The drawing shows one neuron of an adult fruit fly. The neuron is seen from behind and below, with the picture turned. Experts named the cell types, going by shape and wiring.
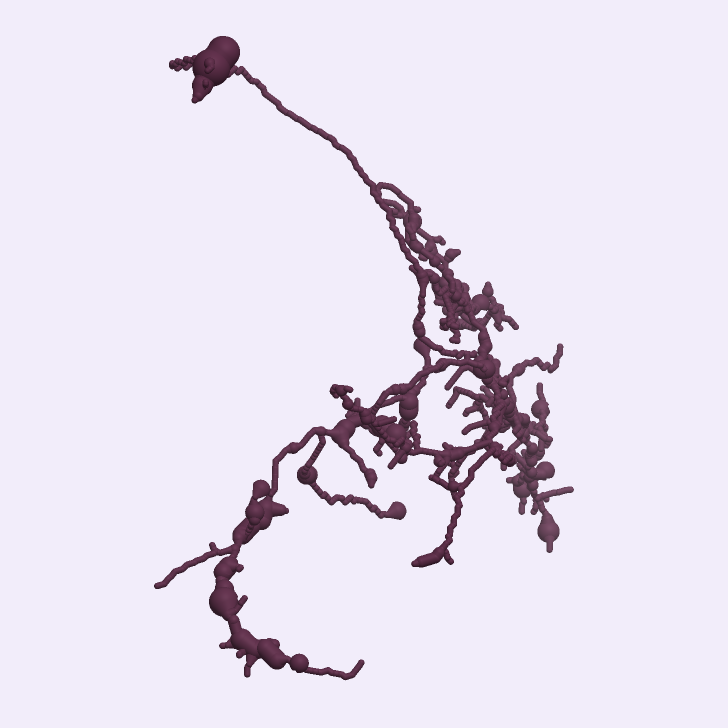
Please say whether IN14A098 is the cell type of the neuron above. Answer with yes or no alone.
yes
